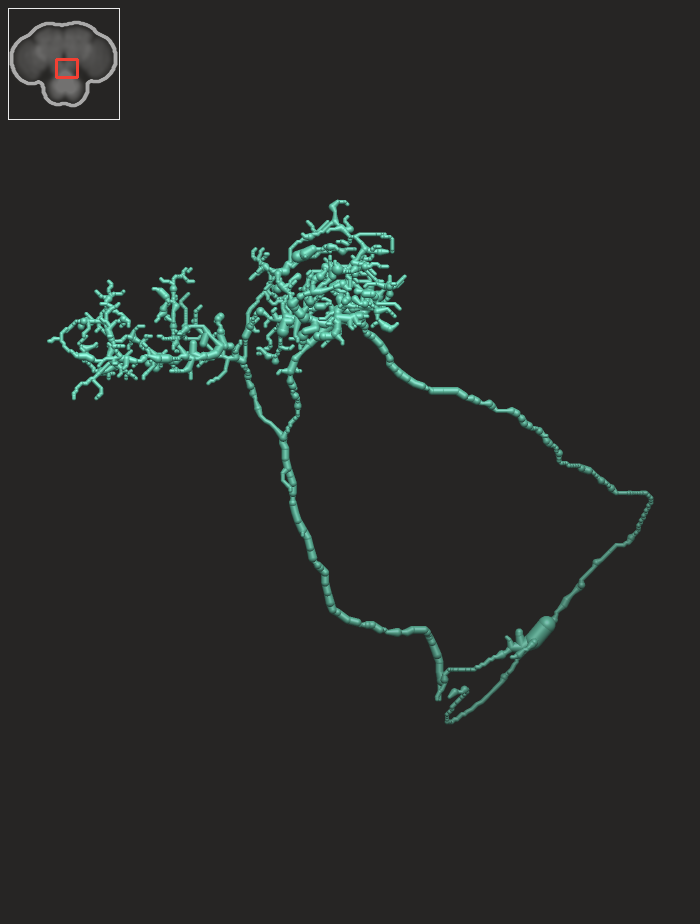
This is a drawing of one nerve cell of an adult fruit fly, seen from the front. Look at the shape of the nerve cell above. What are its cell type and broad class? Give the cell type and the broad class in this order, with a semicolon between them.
GNG196; central-brain intrinsic neuron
